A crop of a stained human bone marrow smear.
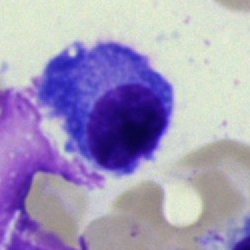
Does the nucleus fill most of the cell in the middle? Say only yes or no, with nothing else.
No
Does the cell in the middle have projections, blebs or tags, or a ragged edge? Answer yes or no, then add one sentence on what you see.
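Yes. The cell outline is irregular, with ragged, frayed edges.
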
